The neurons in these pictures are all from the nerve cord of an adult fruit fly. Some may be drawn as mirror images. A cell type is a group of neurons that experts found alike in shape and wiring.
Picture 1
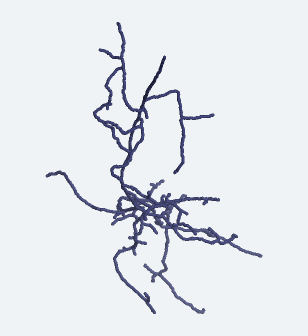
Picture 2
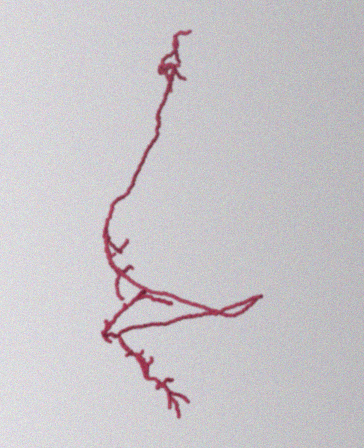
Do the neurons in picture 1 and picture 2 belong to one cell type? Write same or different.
different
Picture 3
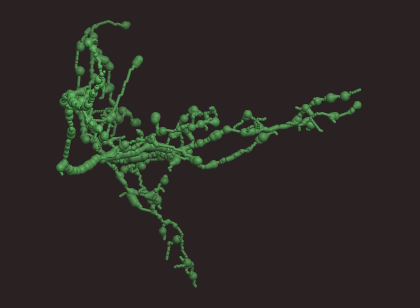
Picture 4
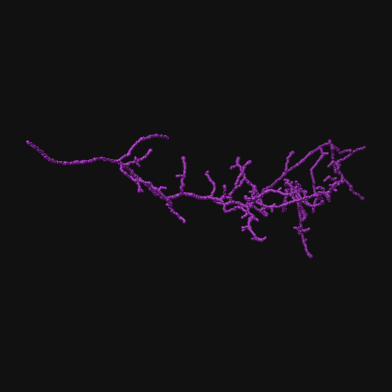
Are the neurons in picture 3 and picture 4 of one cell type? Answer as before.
same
